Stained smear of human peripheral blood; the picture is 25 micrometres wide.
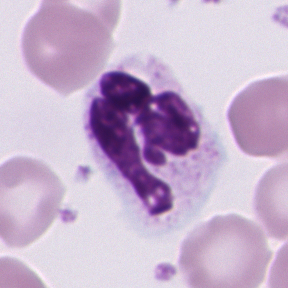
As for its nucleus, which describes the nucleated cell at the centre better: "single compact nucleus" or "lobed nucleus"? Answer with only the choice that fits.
Lobed nucleus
